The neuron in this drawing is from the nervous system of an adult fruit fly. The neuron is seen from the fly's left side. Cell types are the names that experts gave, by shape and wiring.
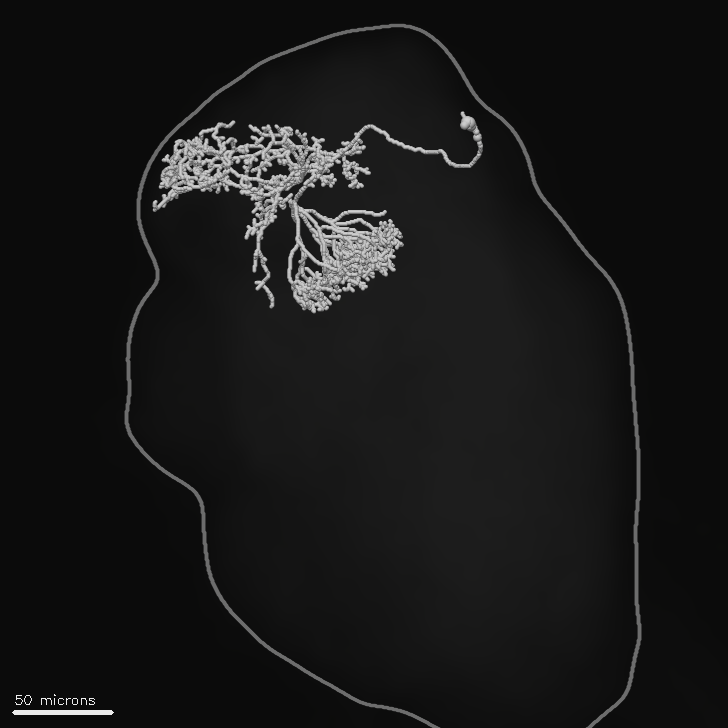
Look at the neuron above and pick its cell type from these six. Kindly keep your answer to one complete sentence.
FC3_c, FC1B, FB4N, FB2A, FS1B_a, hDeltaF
It is FB4N that is the cell type of the neuron.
